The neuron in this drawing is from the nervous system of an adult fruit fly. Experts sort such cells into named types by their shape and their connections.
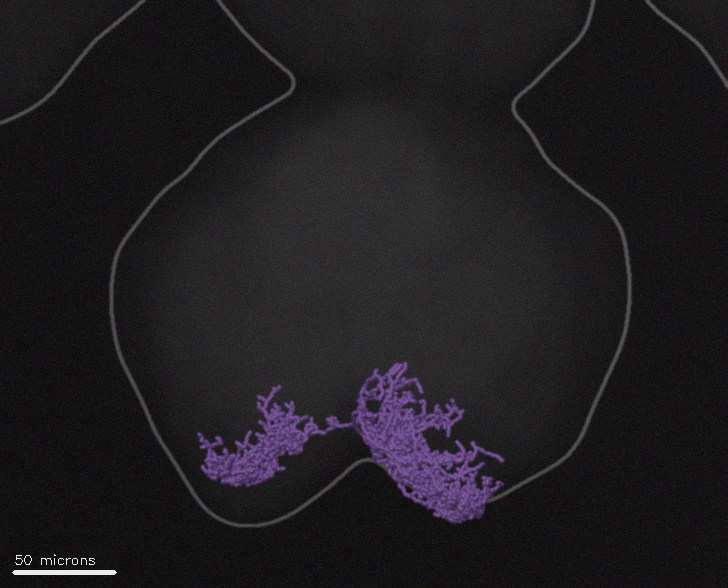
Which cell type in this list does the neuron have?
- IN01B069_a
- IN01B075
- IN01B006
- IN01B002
IN01B002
